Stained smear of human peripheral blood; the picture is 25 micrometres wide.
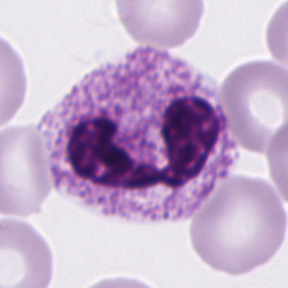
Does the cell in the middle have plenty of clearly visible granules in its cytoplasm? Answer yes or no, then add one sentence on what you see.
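Yes. The cytoplasm is packed with many coarse granules.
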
